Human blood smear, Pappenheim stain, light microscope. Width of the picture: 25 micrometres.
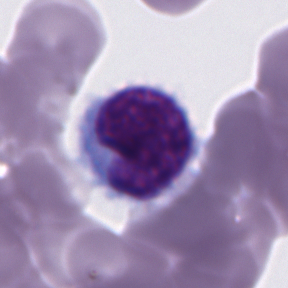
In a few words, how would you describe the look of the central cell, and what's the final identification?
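Small fine projections stud the cell surface. The nucleus fills most of the cell and has a notch on its lower left side. Its cytoplasm is a pale blue rim, widest on the left. It is a hairy cell.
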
